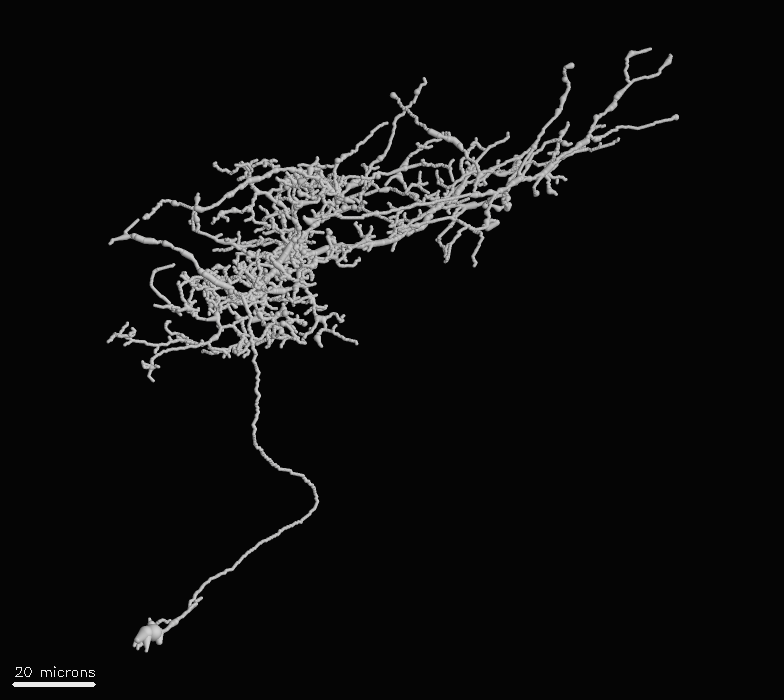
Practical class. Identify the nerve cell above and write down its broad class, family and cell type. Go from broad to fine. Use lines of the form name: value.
broad class: nerve-cord intrinsic neuron
family: hemilineage 02A
cell type: IN02A013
